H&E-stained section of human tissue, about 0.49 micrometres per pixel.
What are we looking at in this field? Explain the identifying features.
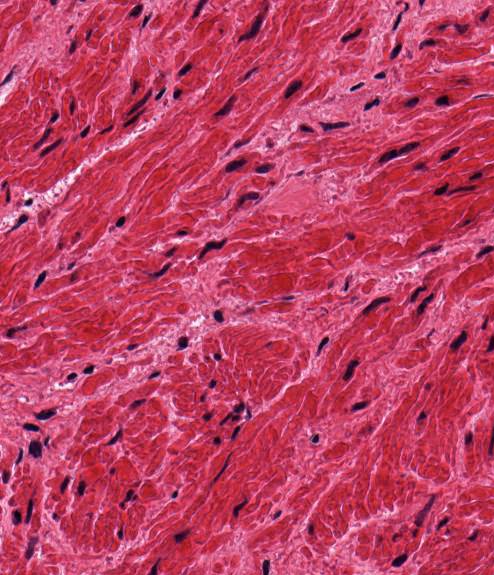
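You're looking at fibromuscular stroma: closely packed, deeply eosinophilic muscle fibre bundles fill the field, mostly running diagonally. Dark nuclei lie singly inside the fibres, not in rows along the edges, with thin pale pink connective tissue strands between fibres throughout.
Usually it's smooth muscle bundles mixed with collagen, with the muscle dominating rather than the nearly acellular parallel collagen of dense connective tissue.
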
